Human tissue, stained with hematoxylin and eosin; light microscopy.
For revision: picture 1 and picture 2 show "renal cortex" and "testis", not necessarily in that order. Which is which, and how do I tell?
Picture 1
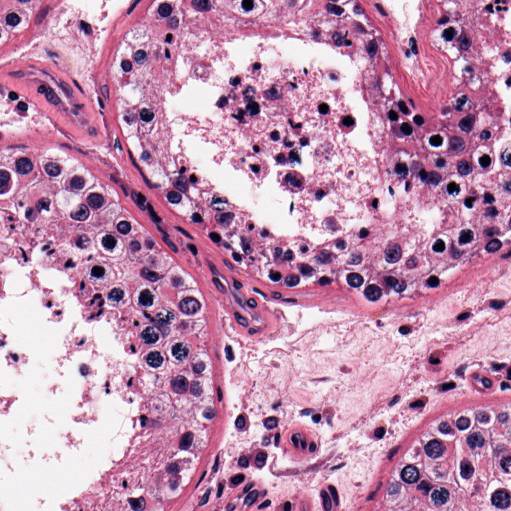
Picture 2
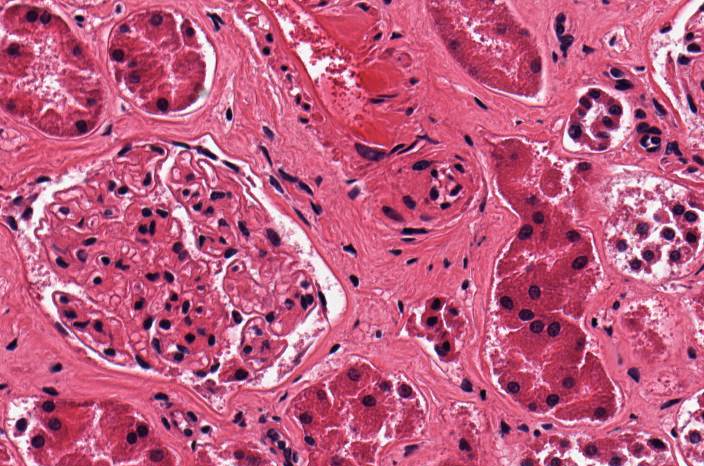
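Testis in picture 1, renal cortex in picture 2. Testis: tubules lined by stratified epithelium several cells deep, rounded cells, round nuclei. Upper central lumen: loose detached cells and small dark nuclear fragments in pale wispy material. Between tubules at lower centre: loose, pale pink fibrillary tissue, scattered nuclei. Renal cortex: glomerulus at left, lobulated capillary tuft crowded with small dark nuclei, inside a thin-walled Bowman's capsule. Tissue between tubules widened by dense pink collagen with scattered spindle-shaped nuclei. Neither field has fat cells.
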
